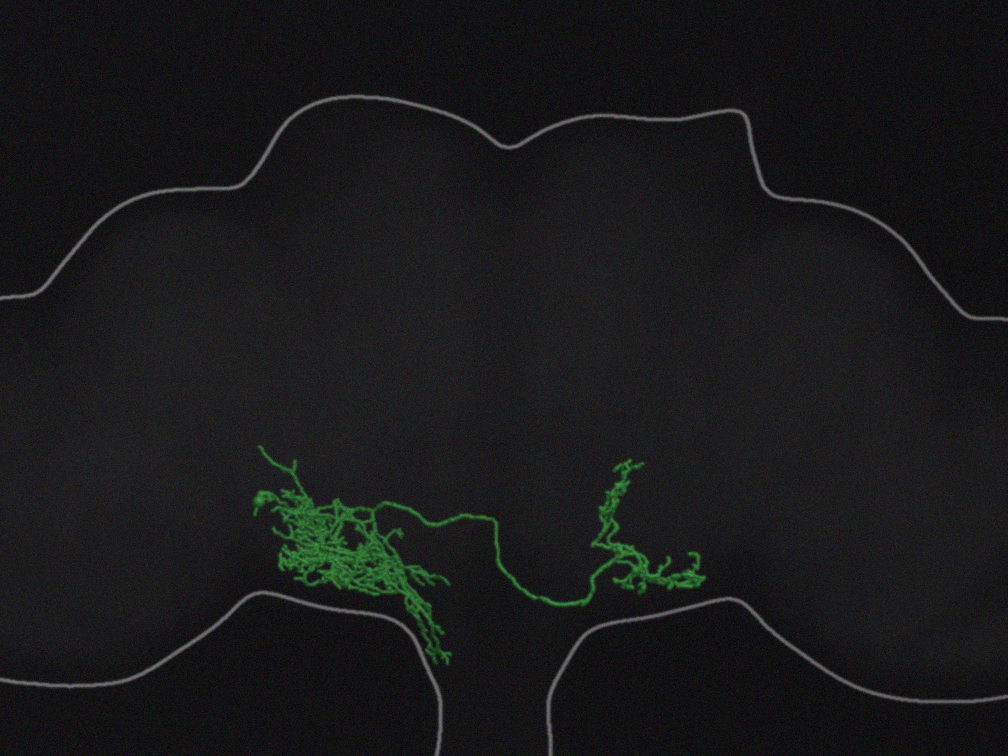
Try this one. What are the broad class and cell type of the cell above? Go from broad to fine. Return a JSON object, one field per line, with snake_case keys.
{
 "broad_class": "central-brain intrinsic neuron",
 "cell_type": "GNG285"
}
